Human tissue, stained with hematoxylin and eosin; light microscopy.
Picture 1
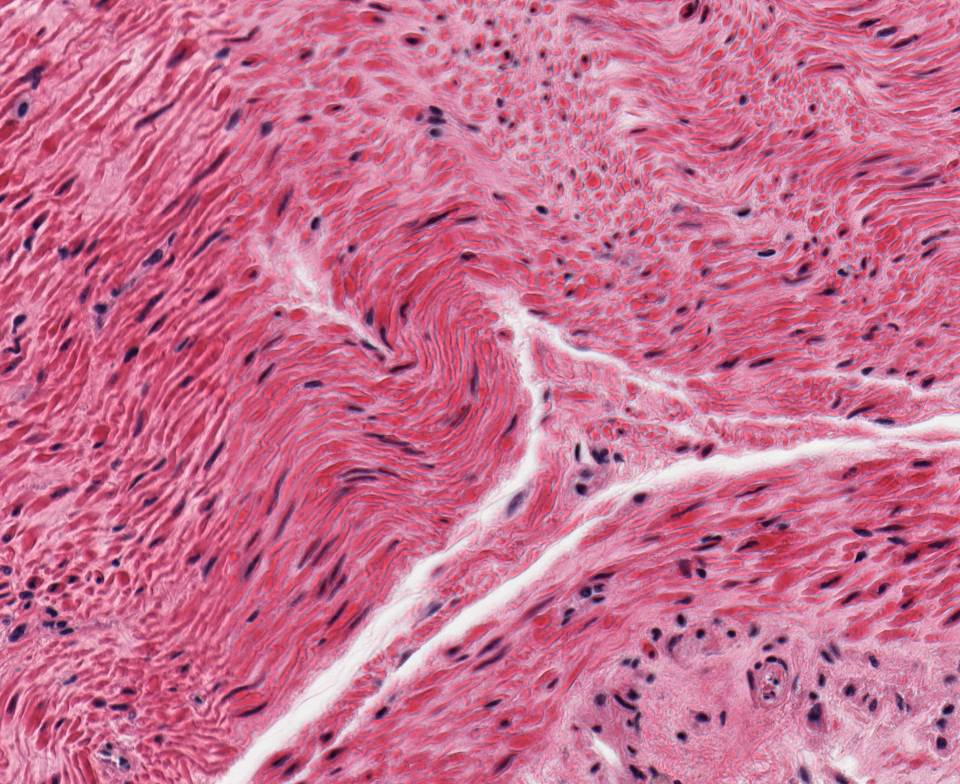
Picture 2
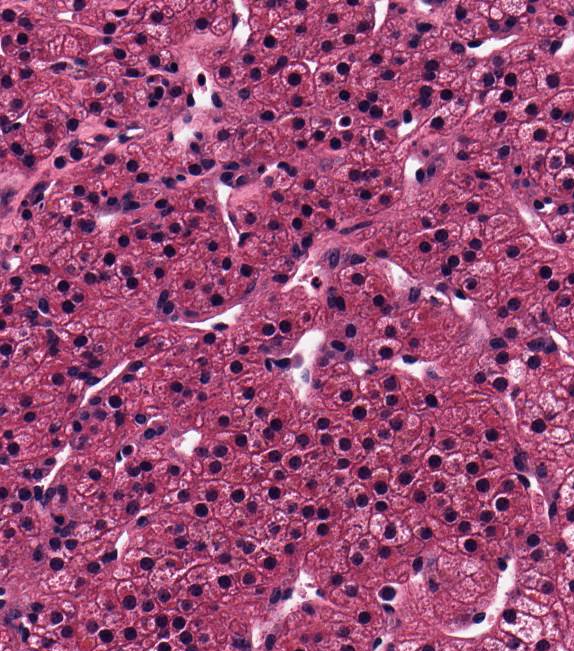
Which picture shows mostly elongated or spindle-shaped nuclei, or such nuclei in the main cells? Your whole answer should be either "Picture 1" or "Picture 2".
Picture 1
